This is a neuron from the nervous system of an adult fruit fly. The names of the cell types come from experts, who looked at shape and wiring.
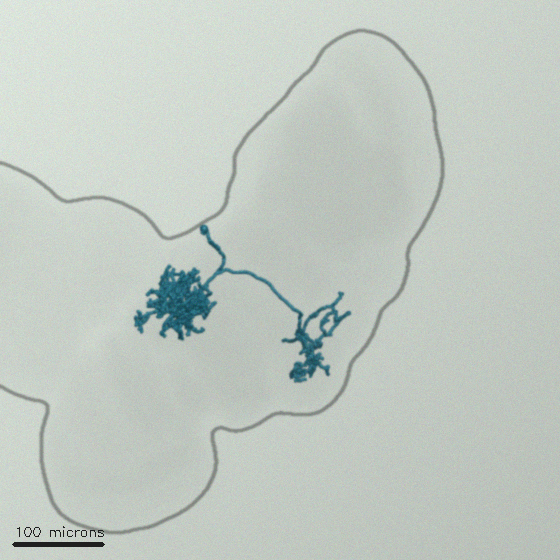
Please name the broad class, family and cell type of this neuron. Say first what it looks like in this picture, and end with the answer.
From left to right in the picture it spans about 250 microns. As drawn here it is wider than it is tall. It is a central-brain intrinsic neuron. The family is LHPV. Its cell type is LHPV10c1.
